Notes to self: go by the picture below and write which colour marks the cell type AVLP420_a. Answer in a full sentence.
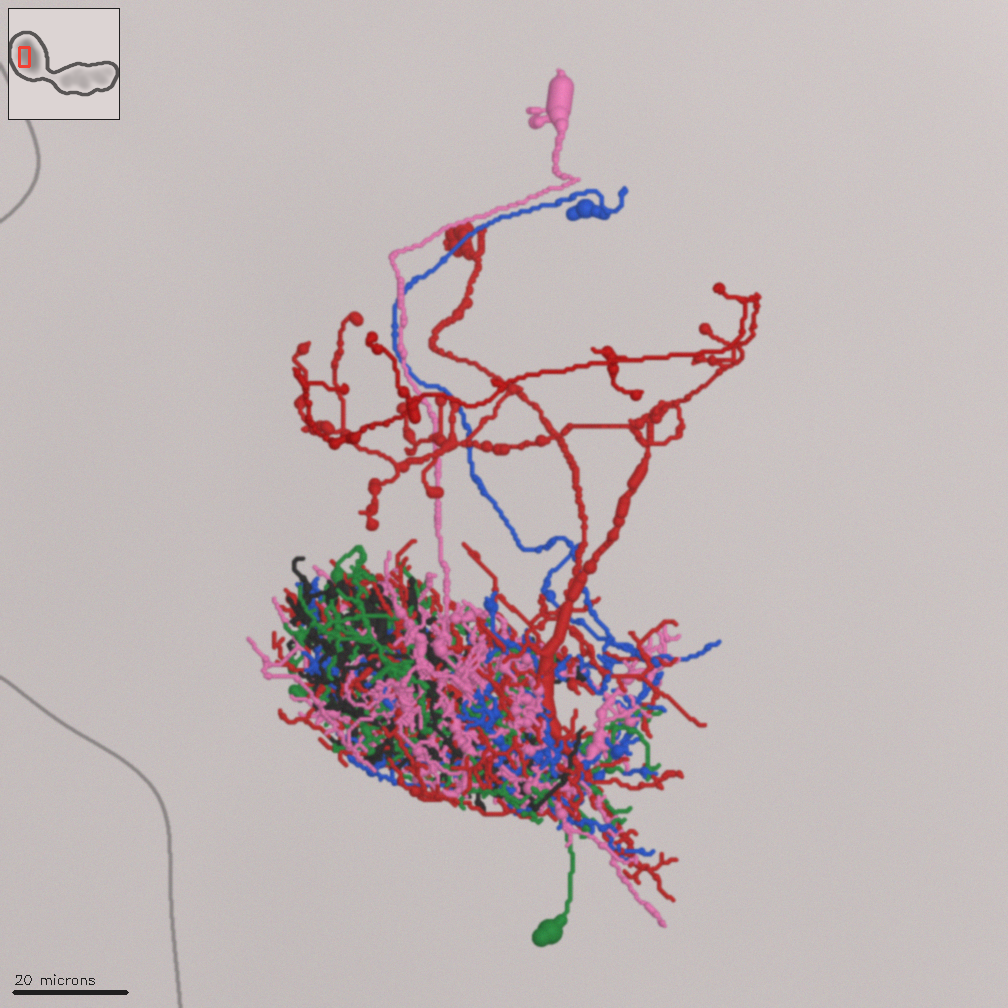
The colour is blue.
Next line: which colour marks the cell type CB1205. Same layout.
The colour is black.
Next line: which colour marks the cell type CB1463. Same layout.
The colour is green.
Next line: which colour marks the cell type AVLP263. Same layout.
The colour is red.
